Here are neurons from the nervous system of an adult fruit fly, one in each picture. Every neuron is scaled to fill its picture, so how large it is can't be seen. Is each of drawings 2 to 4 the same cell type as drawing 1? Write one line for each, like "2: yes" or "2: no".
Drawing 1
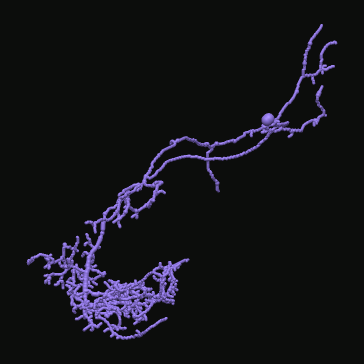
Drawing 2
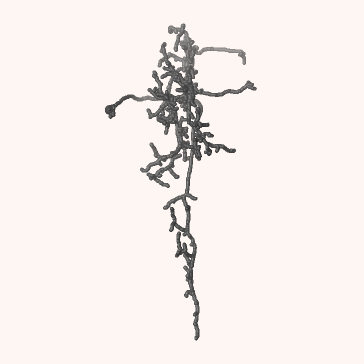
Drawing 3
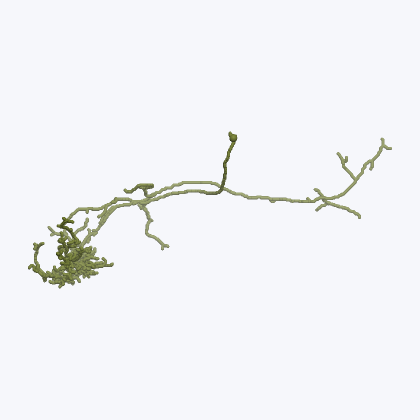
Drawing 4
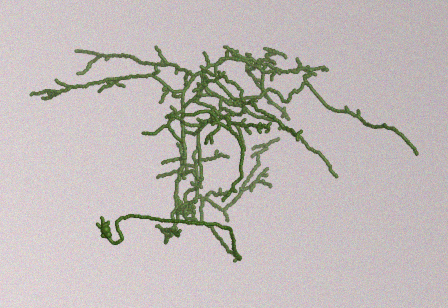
2: no
3: yes
4: no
